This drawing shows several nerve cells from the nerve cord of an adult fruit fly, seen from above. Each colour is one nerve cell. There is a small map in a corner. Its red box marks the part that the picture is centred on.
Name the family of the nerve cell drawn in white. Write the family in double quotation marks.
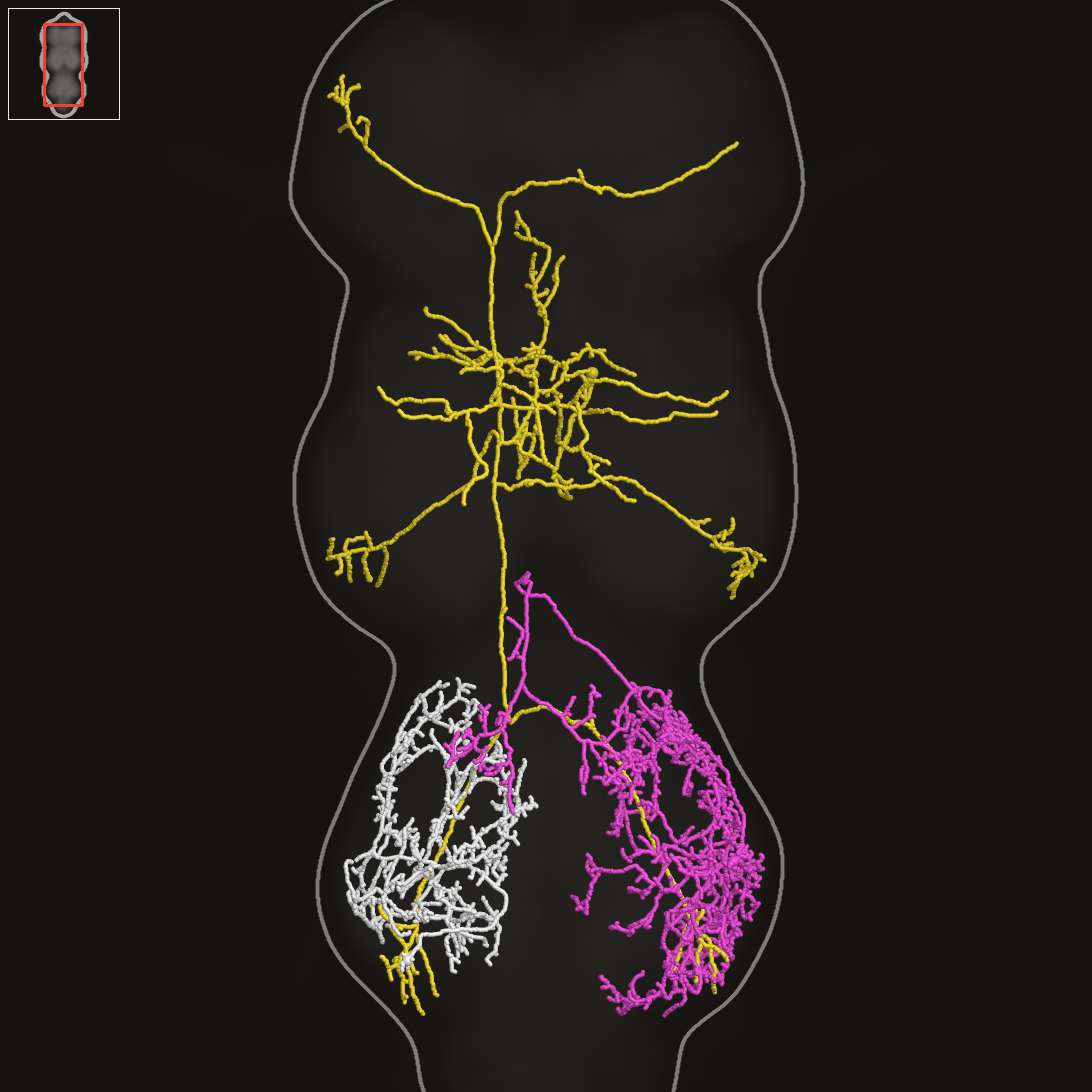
"hemilineage 03A"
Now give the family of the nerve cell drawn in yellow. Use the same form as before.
"hemilineage 06B"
